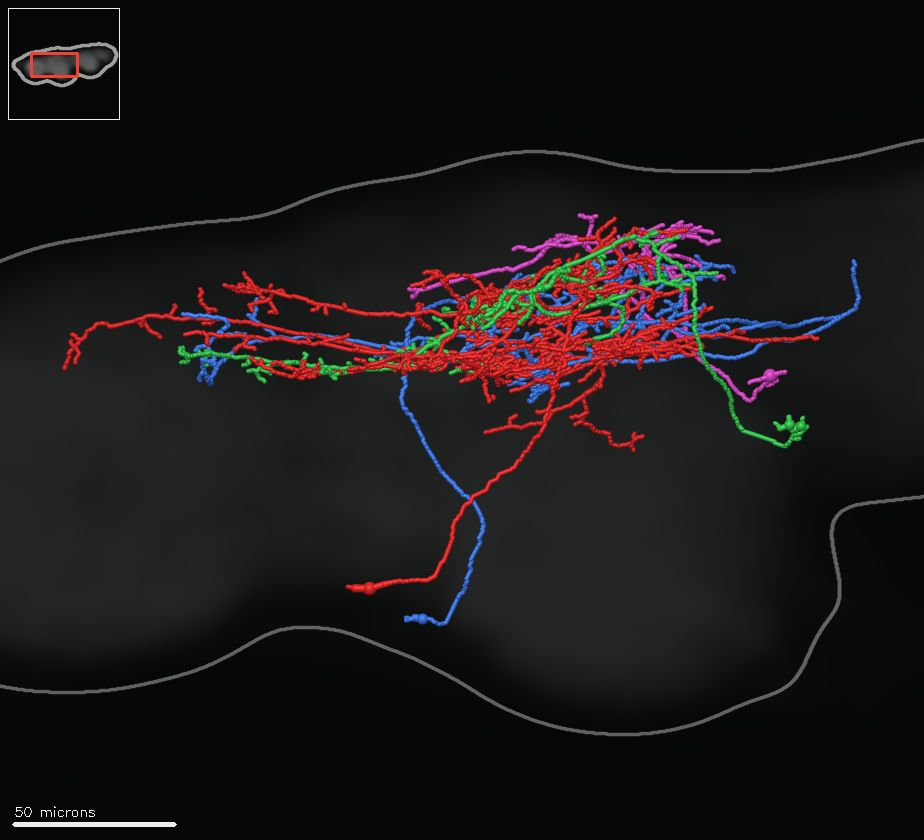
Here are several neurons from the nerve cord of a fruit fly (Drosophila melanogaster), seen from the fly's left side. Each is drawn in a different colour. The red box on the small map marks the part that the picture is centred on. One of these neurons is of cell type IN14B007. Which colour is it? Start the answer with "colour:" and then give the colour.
colour: red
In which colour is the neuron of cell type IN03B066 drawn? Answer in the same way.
colour: green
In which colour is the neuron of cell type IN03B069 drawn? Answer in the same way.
colour: magenta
